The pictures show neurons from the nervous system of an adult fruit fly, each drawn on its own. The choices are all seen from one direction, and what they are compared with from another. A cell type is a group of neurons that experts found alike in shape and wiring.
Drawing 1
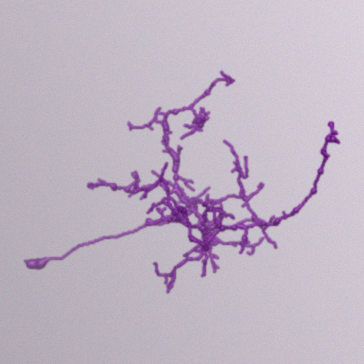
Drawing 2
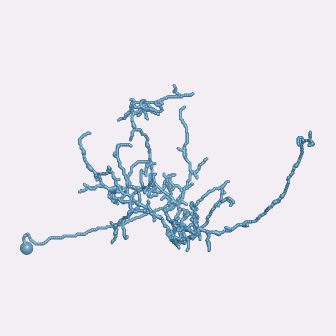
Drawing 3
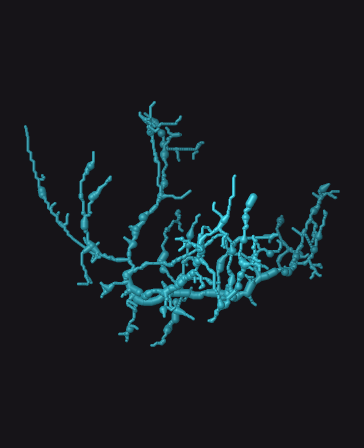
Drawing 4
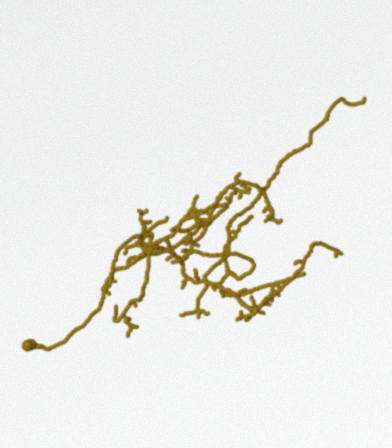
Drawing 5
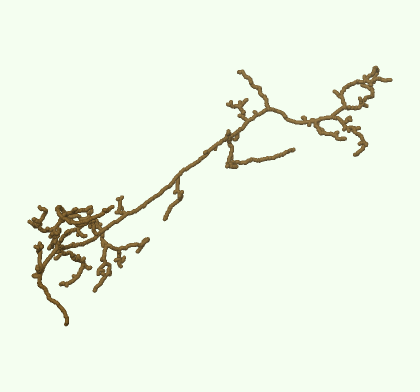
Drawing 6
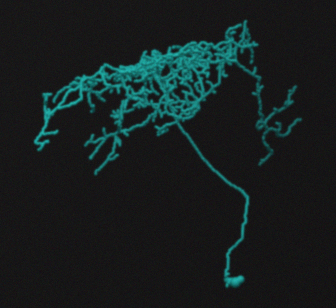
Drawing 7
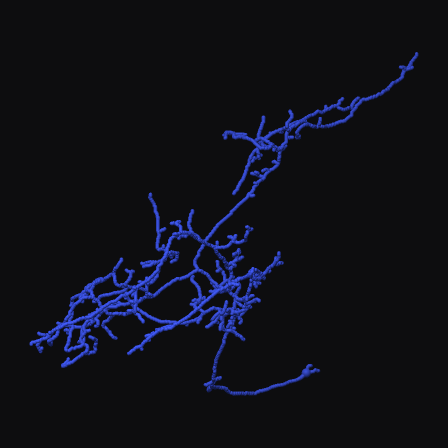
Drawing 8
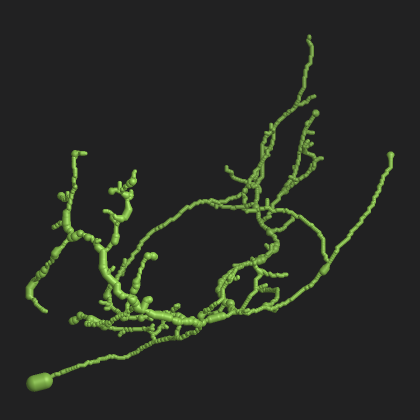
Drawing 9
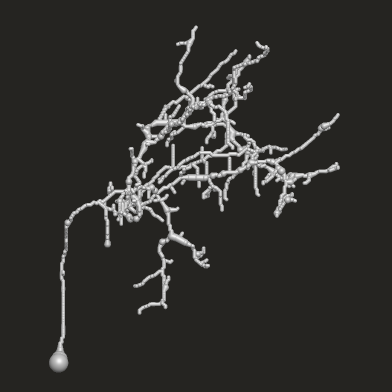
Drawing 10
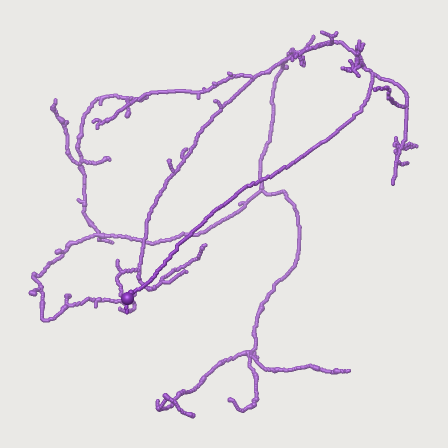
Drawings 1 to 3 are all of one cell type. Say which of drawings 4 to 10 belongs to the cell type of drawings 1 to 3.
Drawing 9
